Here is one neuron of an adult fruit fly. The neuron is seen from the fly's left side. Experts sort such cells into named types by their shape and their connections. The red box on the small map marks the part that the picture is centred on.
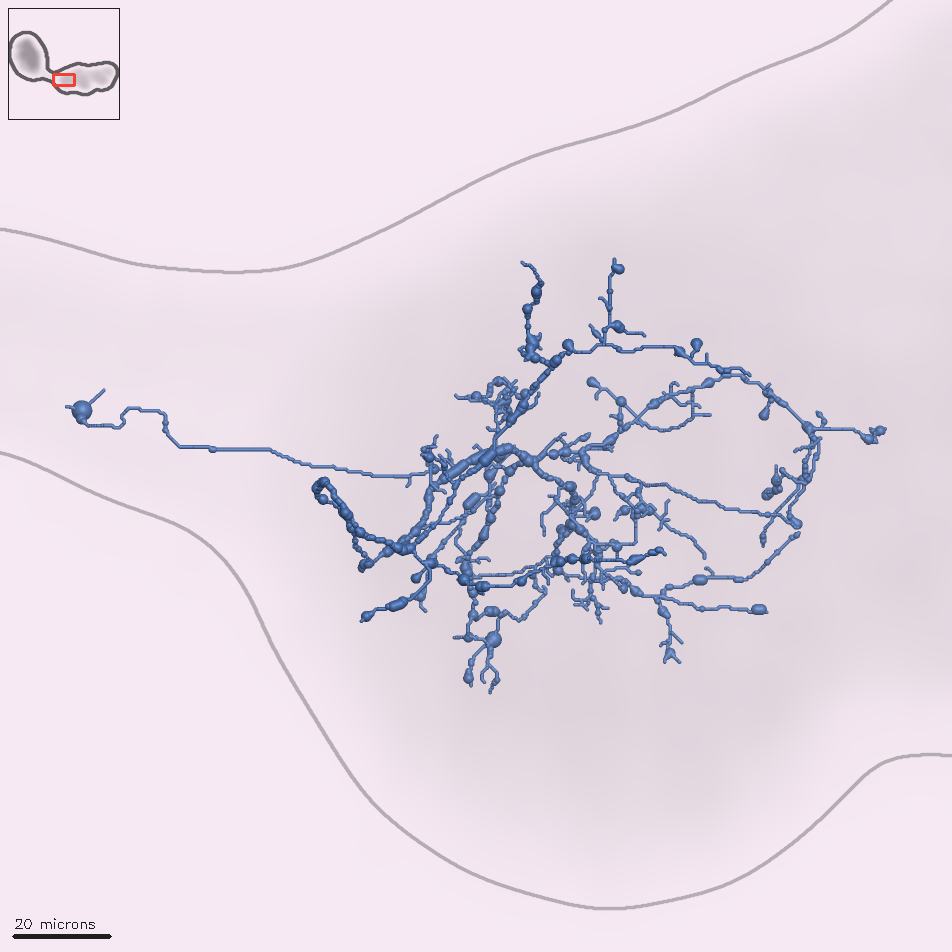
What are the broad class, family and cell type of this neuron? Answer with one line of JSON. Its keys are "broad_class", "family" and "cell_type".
{"broad_class": "nerve-cord intrinsic neuron", "family": "hemilineage 01A", "cell_type": "IN01A052_a"}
